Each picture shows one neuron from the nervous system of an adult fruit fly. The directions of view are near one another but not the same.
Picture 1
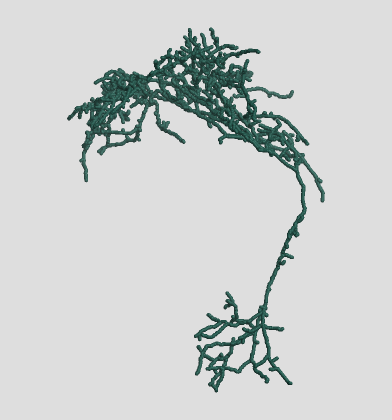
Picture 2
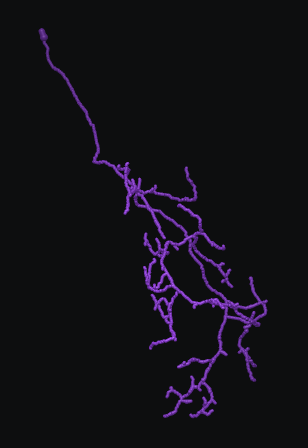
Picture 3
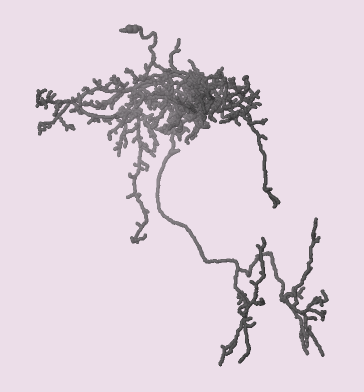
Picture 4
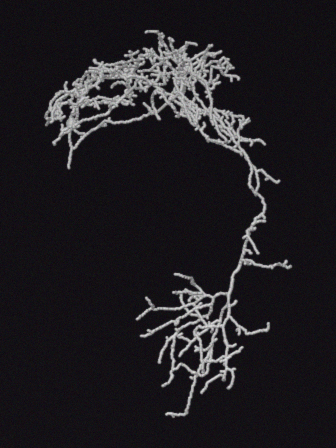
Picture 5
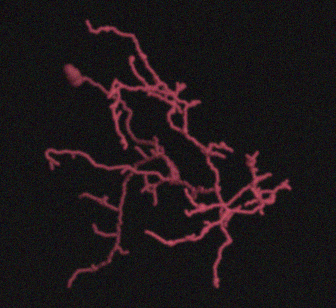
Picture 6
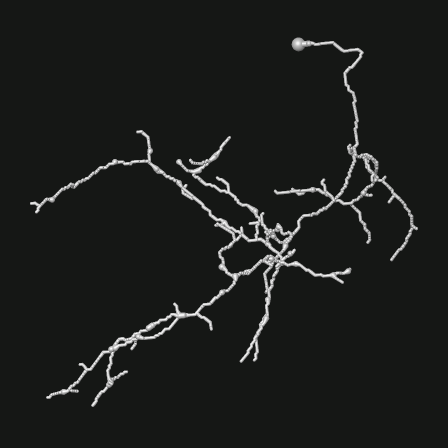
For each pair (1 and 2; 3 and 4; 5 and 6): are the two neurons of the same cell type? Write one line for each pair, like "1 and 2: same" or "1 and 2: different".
1 and 2: different
3 and 4: different
5 and 6: same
